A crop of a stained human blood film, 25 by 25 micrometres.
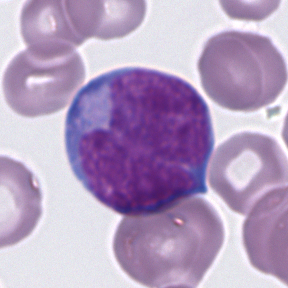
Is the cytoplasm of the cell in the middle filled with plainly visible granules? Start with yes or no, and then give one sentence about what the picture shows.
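No. No granules can be seen in the cytoplasm.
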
